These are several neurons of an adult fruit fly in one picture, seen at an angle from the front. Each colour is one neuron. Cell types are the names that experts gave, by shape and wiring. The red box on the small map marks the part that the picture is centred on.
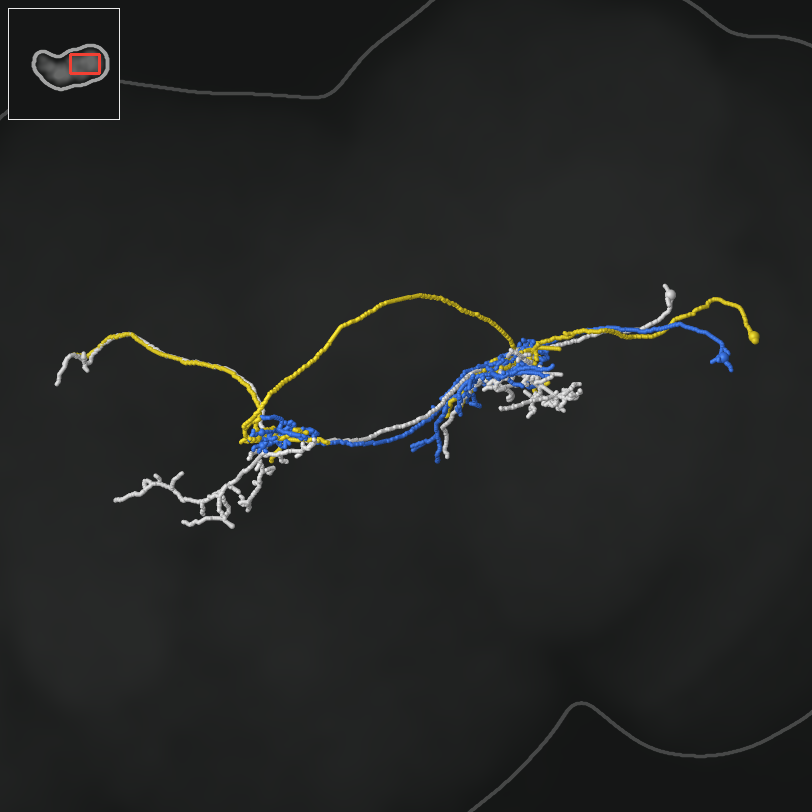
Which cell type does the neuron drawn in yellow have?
LAL093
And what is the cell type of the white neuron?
LAL090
